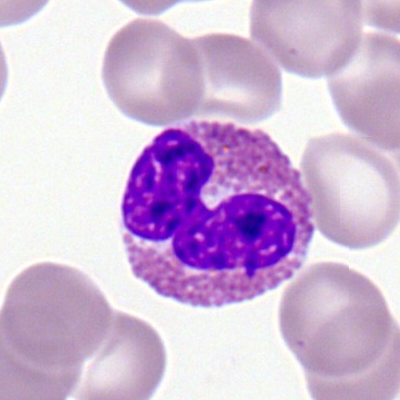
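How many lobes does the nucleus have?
Two.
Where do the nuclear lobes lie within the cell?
Toward the left and lower part, so the widest band of cytoplasm is at the upper right.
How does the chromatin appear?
Dark purple and coarsely clumped, inside a round cell outline.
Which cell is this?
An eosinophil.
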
